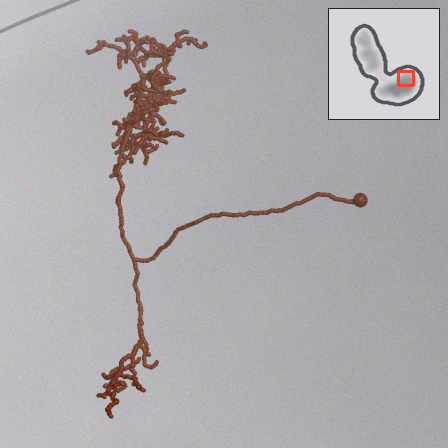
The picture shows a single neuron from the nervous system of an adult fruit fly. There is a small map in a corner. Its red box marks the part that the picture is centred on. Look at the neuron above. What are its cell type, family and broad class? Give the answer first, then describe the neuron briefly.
It is of cell type LPLC1. The family is hemilineage VPNd1. It is a visual projection neuron. The cell body can be seen on the right of the picture. The picture shows dozens of branch ends.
